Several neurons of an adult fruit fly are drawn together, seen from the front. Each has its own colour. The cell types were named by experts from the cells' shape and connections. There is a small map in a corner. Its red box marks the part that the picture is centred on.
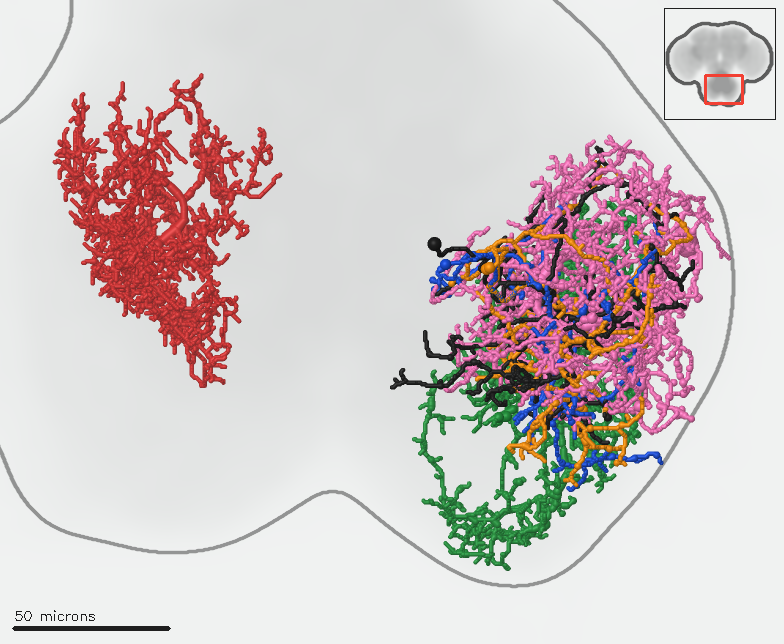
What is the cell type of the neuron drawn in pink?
IN21A006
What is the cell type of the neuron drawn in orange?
IN16B114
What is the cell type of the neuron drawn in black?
IN16B080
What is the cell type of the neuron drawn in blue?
IN16B122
